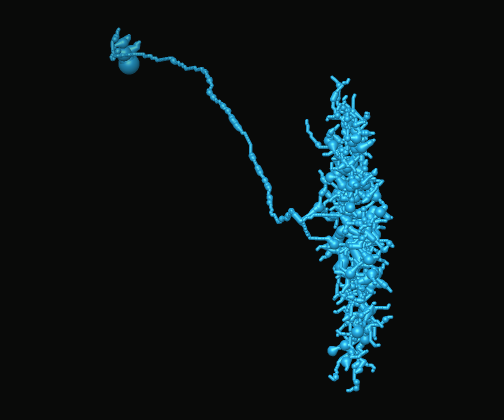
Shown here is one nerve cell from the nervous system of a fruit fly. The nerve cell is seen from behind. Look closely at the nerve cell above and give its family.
Pm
